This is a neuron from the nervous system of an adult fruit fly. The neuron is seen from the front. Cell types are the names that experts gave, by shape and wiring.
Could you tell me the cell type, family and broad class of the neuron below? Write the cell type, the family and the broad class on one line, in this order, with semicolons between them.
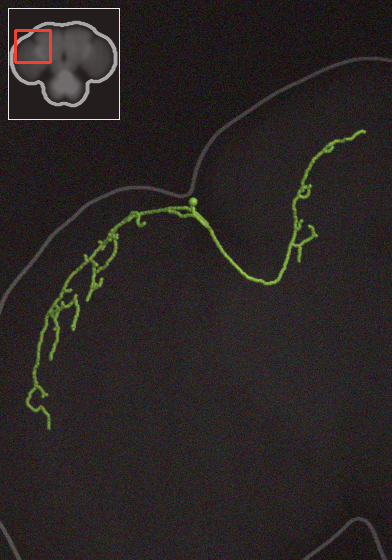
MeVP15; MeVP; visual projection neuron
